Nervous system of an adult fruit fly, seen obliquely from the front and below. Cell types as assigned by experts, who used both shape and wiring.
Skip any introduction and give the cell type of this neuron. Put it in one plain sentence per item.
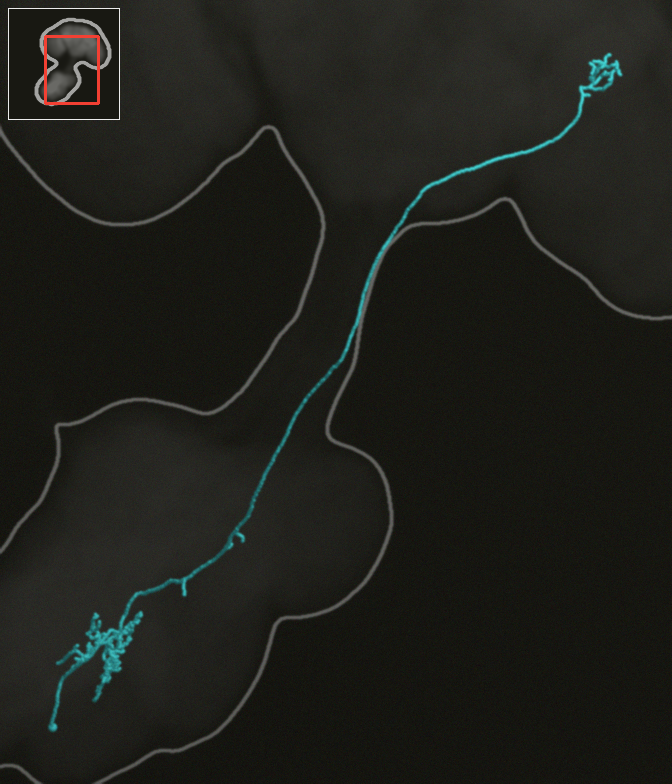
The cell type is AN10B029.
